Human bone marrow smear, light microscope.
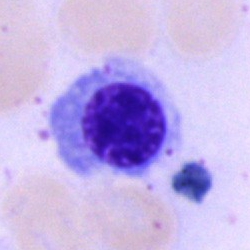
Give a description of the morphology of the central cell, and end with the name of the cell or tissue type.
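The outline looks irregular, with small bulges along the edge. The nucleus sits off-centre, so the widest band of cytoplasm is on the left. The chromatin is dark purple and coarsely clumped, and the cytoplasm is blue. This is an erythroblast.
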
